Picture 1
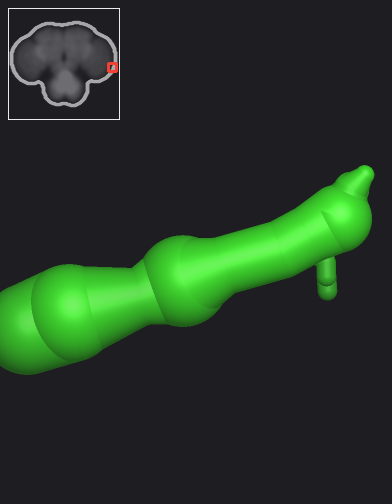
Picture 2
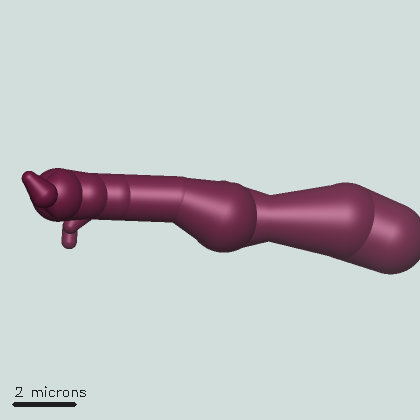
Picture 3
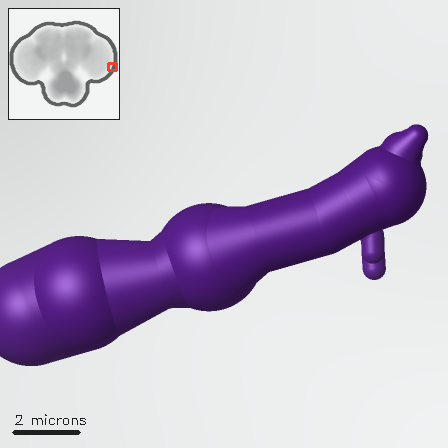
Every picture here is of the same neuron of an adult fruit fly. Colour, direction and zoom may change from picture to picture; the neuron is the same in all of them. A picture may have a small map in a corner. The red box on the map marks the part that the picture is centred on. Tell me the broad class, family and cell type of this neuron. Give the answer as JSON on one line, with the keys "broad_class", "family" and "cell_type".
{"broad_class": "photoreceptor or other optic-lobe sensory neuron", "family": "class visual", "cell_type": "R1-R6"}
